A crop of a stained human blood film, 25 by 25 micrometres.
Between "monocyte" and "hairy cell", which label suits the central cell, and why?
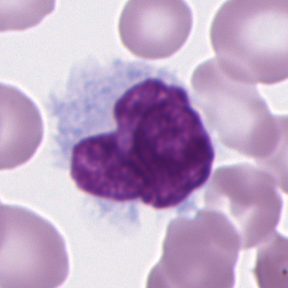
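It's a hairy cell. The margin is ragged, with many fine hair-like cytoplasmic projections. The pale blue cytoplasm lies mostly to the left of the nucleus, which is irregular and folded, with a notch along its upper edge.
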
